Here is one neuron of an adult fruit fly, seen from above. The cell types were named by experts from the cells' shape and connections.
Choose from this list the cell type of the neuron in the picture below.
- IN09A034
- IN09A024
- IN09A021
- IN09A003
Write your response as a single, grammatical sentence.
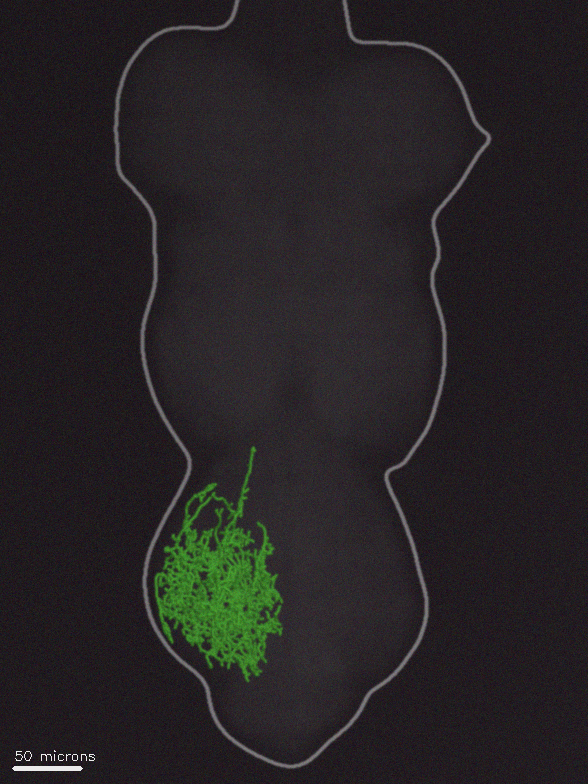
Classified by cell type, this neuron is IN09A003.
